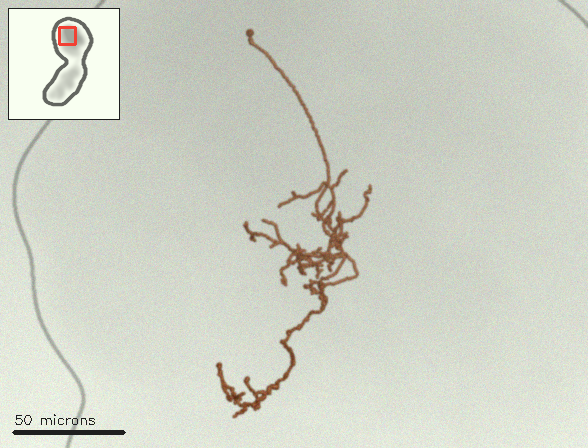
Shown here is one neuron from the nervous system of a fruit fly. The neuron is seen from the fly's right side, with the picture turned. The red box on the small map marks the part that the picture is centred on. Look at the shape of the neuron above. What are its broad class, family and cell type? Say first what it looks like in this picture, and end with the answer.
Its cell body lies at the top of the picture. From top to bottom in the picture it spans about 180 microns. It is a central-brain intrinsic neuron. Its family is hemilineage LHl4_posterior. Its cell type is PLP113.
